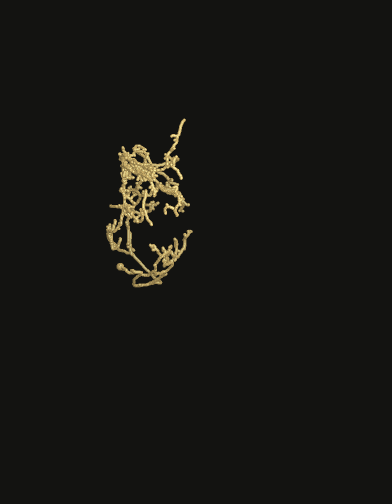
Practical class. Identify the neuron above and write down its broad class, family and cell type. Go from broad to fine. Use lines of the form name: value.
broad class: nerve-cord intrinsic neuron
family: hemilineage 19A
cell type: IN19A043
